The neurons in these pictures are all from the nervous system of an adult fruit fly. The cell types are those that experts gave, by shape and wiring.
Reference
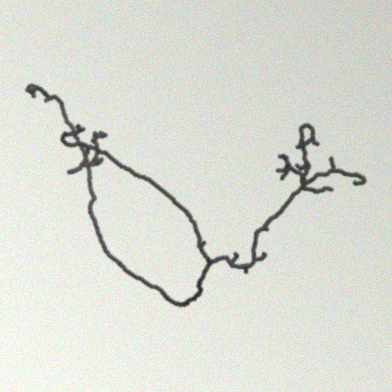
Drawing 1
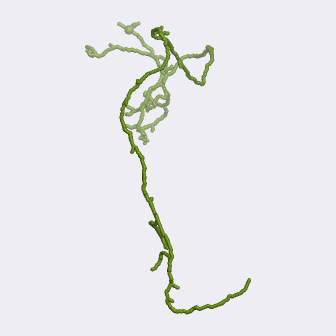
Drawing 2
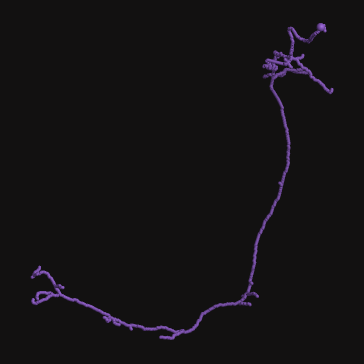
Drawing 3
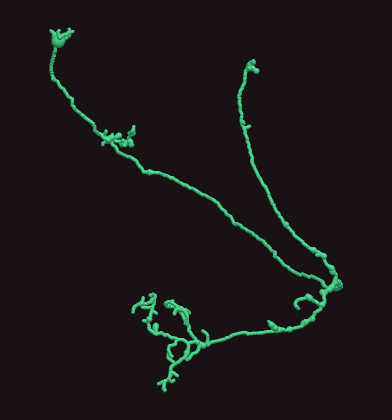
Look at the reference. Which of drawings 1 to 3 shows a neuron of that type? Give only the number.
3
